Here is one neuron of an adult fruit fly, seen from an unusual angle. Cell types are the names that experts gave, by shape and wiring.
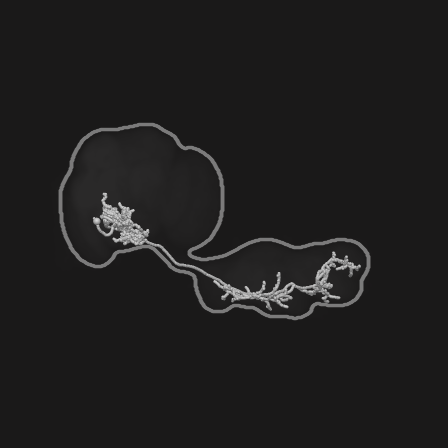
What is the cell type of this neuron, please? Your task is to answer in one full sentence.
The single neuron here is of type DNge142.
